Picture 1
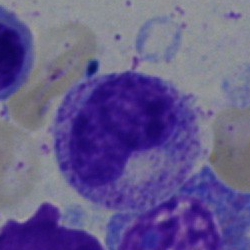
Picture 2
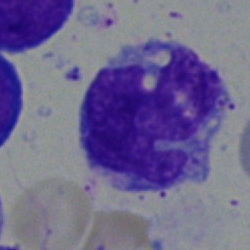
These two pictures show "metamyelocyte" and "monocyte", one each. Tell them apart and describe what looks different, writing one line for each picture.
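In picture 1 we see a metamyelocyte: Fine purple granules are scattered throughout the cytoplasm.
In picture 2 we see a monocyte: No distinct granules are seen in the cytoplasm.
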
